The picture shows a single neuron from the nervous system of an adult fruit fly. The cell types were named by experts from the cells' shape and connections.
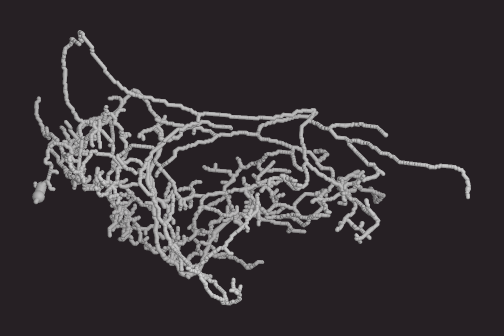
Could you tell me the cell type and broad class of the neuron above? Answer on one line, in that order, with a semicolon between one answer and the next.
GNG280; central-brain intrinsic neuron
